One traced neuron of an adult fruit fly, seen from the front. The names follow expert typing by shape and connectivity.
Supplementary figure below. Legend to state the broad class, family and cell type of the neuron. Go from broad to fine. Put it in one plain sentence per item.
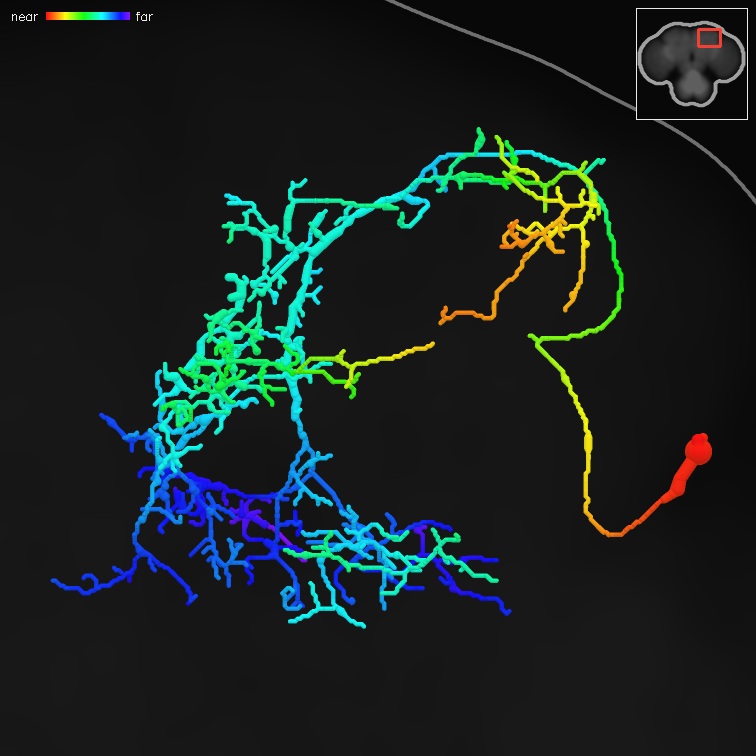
A central-brain intrinsic neuron of hemilineage SLPav2, type CL026.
